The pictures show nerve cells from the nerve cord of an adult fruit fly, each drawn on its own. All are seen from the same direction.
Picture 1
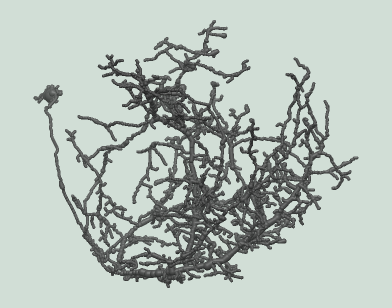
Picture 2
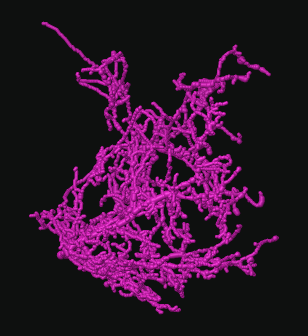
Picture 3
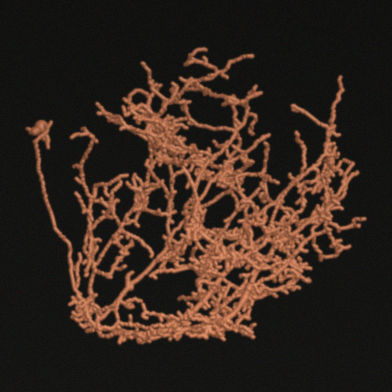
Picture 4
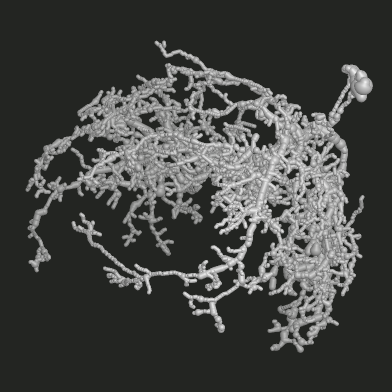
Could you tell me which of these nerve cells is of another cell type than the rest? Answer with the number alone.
4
